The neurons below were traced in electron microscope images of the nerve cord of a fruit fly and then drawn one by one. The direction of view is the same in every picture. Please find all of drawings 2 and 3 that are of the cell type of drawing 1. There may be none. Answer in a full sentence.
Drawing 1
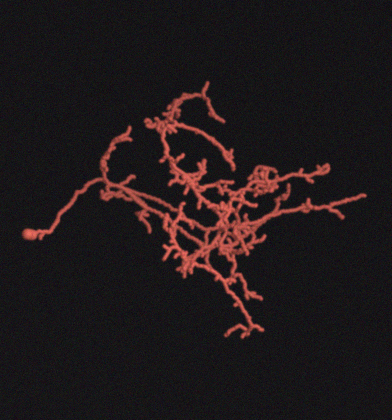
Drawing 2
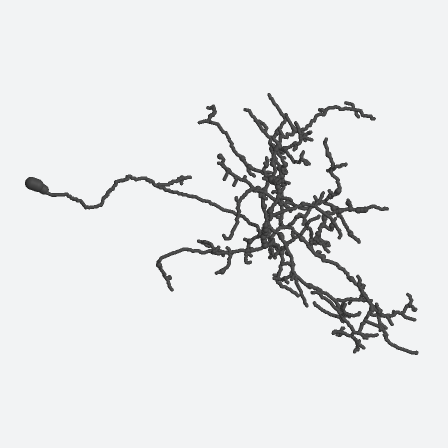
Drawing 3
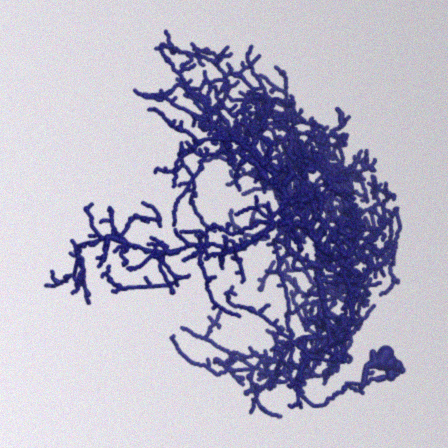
Drawing 2 is of the same cell type.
